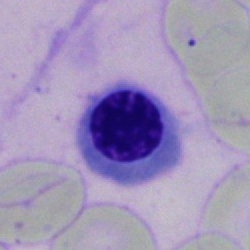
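Erythroblast in a stained bone marrow smear, the cell in the middle. What strikes me first is the chromatin, dark purple and coarsely clumped, with no nucleolus that I can see. The cytoplasm is blue and shows no granules.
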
